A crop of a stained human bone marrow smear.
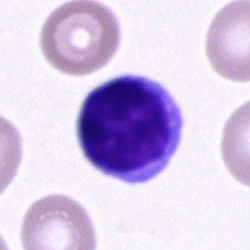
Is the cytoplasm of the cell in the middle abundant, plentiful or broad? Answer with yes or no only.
No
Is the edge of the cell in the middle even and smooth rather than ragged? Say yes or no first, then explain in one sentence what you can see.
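Yes. The cell has a smooth, round outline.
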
